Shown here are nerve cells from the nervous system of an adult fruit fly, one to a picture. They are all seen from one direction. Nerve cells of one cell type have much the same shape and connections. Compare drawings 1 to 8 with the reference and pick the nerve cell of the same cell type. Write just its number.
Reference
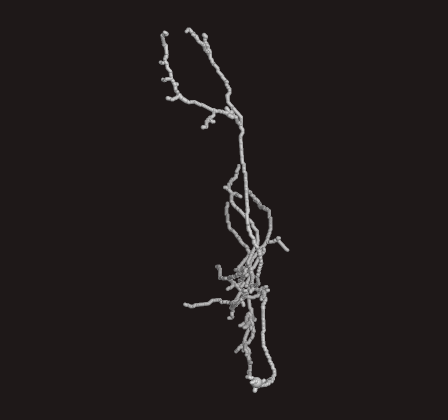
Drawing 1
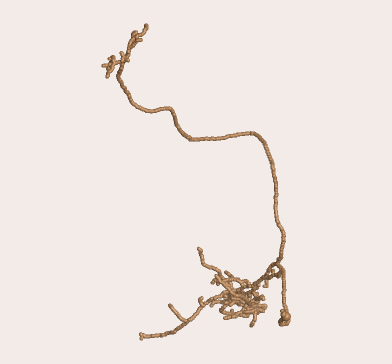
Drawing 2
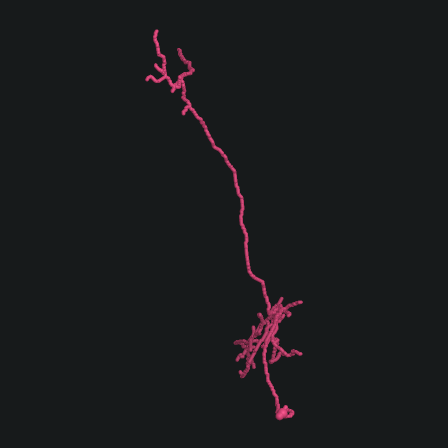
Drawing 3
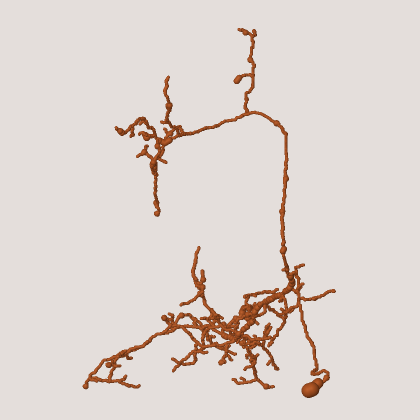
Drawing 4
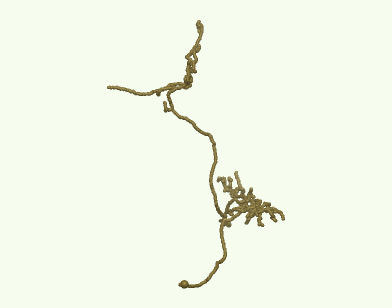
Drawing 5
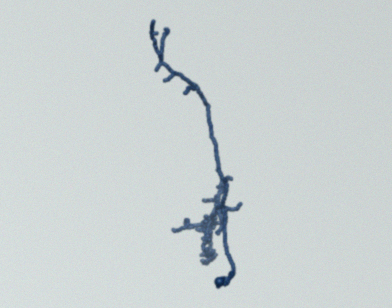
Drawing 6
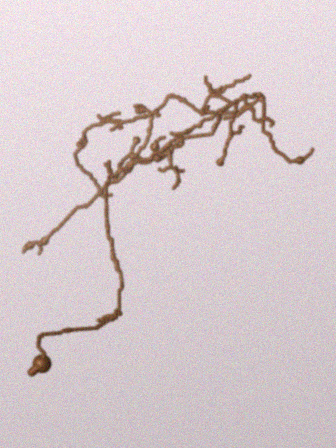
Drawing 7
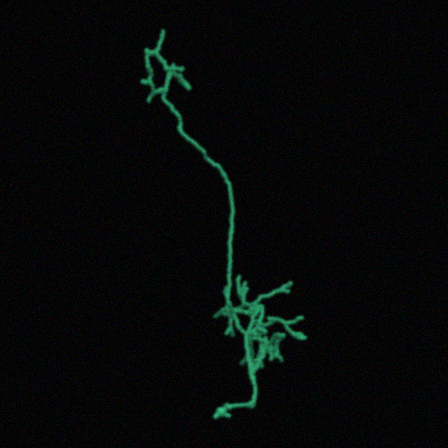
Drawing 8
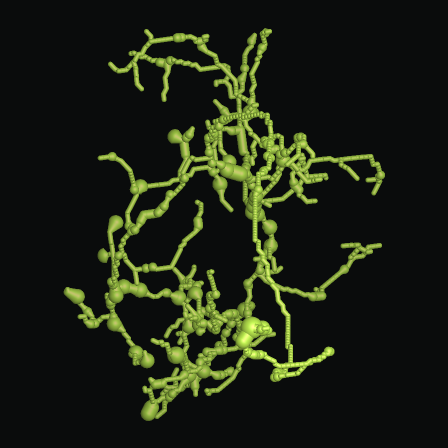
5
